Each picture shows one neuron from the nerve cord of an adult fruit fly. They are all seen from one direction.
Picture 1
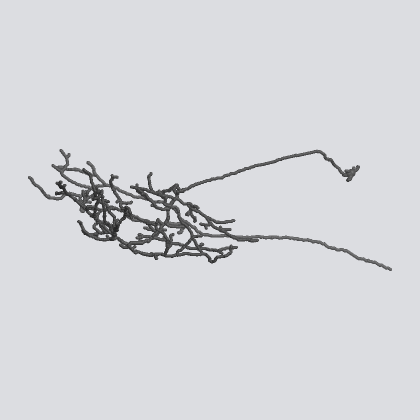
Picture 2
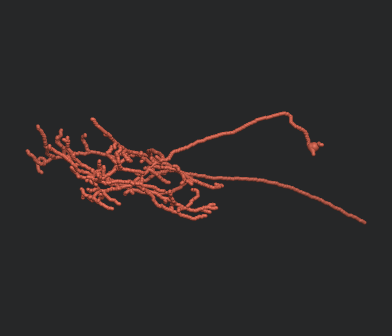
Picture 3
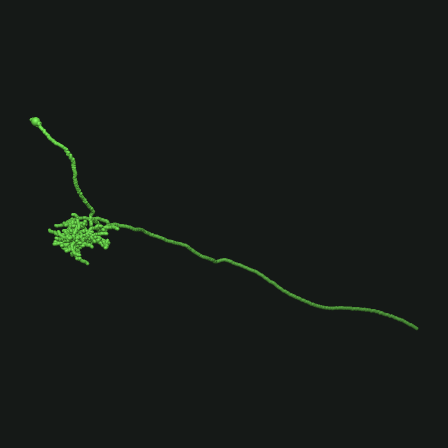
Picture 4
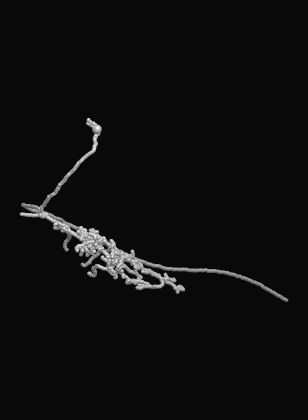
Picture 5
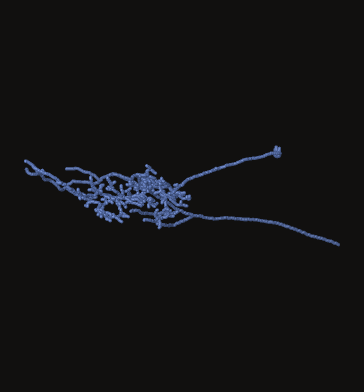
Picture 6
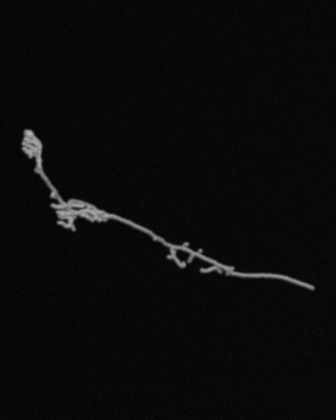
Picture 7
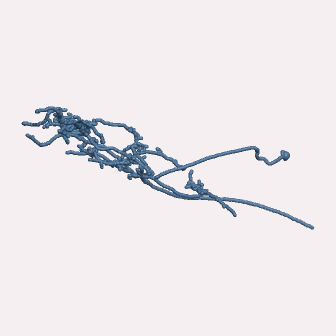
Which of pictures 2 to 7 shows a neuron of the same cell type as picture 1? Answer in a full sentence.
Picture 2 is of the same cell type.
